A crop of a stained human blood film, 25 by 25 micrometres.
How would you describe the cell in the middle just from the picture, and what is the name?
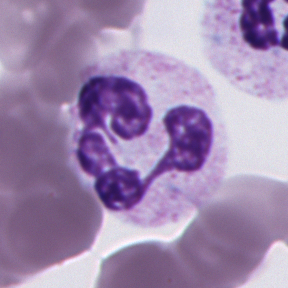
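Roughly round and smooth in outline, this cell has a nucleus divided into separate lobes linked by thin strands. A long thin strand joins the right-hand lobe to the lowest one. The cytoplasm is abundant and pale pink. It is a segmented neutrophil.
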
